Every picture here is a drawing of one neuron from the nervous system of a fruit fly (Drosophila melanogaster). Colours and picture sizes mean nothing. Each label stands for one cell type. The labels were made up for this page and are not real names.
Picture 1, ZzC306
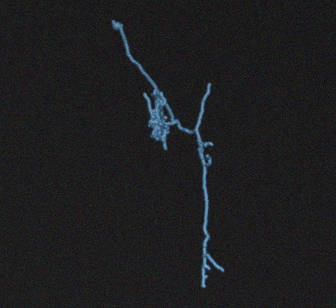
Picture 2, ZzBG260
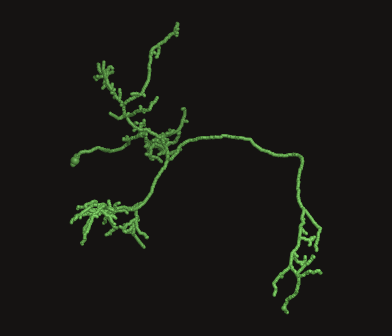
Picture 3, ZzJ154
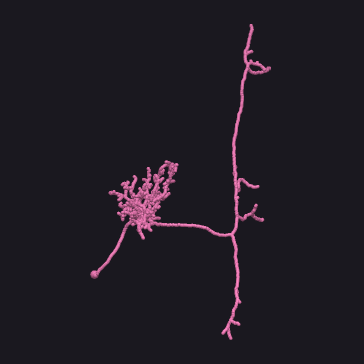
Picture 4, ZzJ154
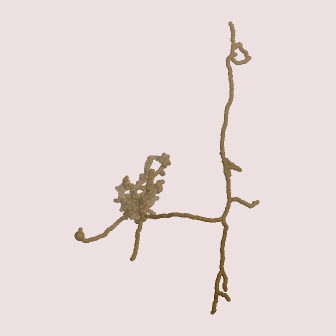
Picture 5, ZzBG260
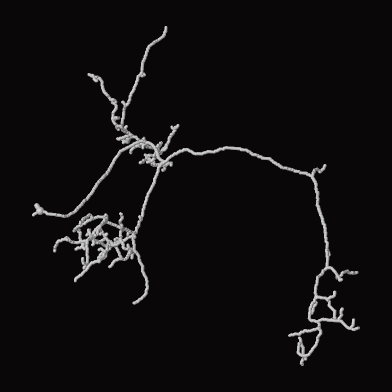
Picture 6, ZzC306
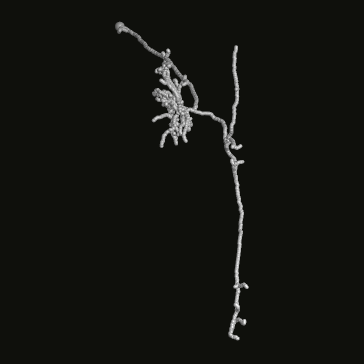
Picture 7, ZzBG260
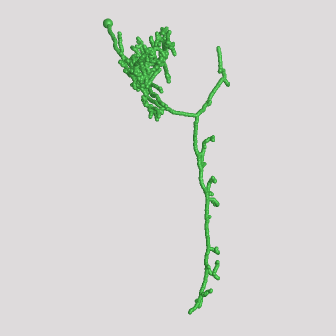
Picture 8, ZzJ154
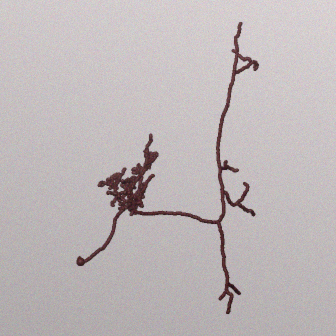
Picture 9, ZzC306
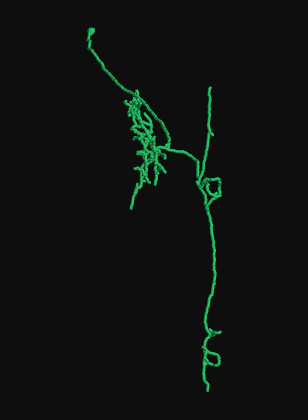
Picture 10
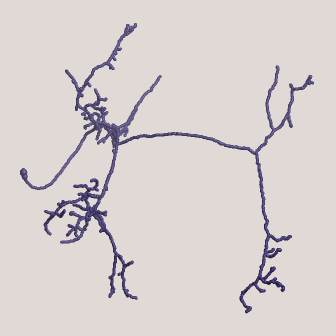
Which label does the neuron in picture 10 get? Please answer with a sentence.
It belongs to ZzBG260.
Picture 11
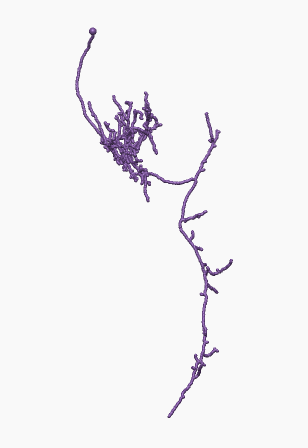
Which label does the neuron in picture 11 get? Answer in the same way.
It belongs to ZzBG260.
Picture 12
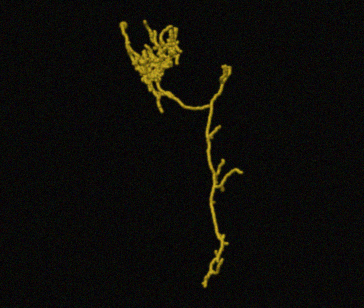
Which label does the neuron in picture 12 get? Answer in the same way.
It belongs to ZzBG260.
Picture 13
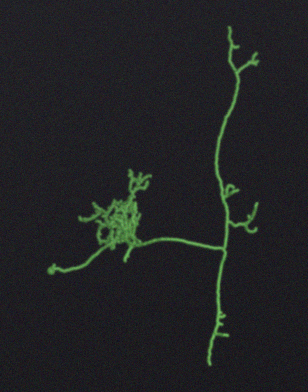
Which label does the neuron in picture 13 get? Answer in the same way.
It belongs to ZzJ154.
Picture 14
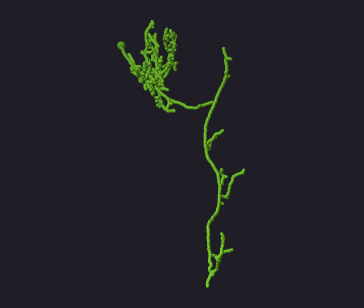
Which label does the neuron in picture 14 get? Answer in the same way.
It belongs to ZzBG260.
